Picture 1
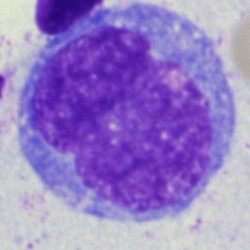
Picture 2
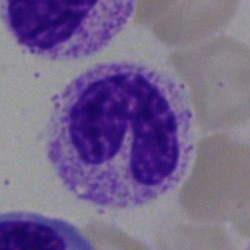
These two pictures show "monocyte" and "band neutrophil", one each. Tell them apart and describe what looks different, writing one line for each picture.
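Picture 1: monocyte. No distinct granules are seen in the cytoplasm.
Picture 2: band neutrophil. Fine pinkish-violet granules are scattered throughout the cytoplasm.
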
